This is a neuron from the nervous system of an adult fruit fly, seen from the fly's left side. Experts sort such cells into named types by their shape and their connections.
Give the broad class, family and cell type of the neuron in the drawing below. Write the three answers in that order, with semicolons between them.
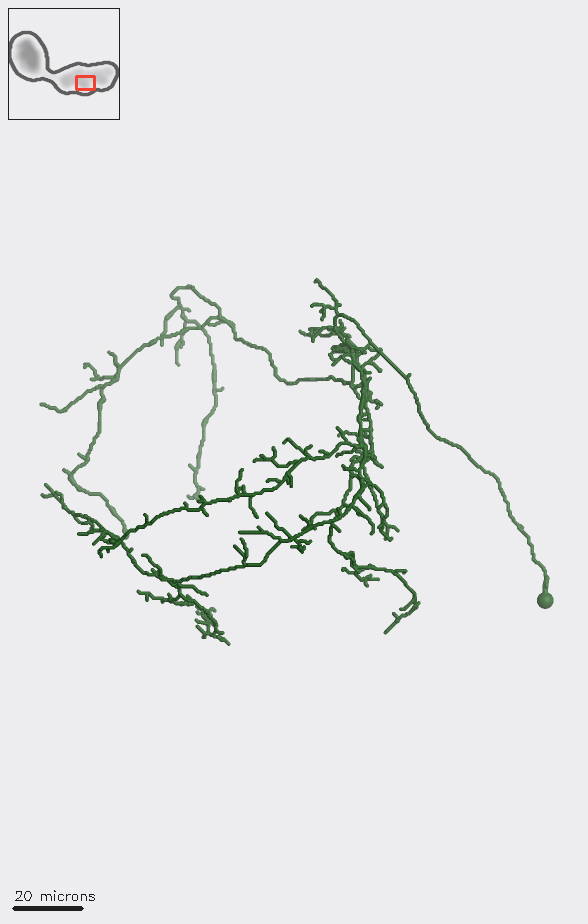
nerve-cord intrinsic neuron; hemilineage 03A; IN03A063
